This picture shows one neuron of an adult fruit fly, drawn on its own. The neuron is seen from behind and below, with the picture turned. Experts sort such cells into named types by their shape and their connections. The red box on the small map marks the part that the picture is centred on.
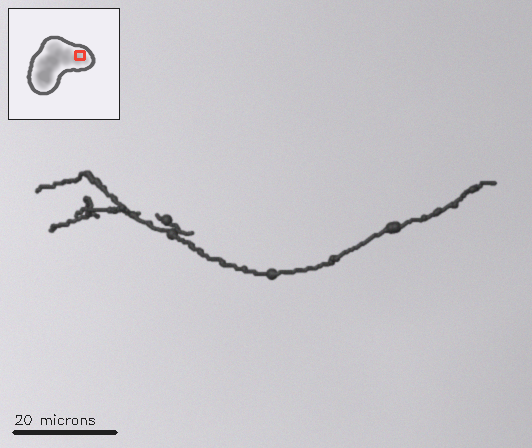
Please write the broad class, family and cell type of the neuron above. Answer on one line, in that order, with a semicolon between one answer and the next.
sensory neuron entering the nerve cord; class gustatory; LgLG3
